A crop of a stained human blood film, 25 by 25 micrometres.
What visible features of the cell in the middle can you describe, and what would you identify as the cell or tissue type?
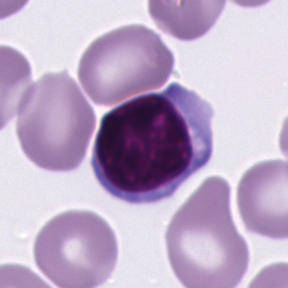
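The chromatin is dense and coarsely clumped. The nucleus sits toward the left side of the cell. I can't make out any granules in the cytoplasm, and the outline turns irregular along the right edge. So this is a typical lymphocyte.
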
